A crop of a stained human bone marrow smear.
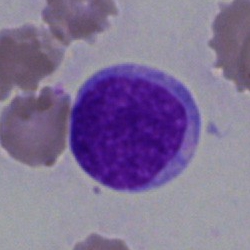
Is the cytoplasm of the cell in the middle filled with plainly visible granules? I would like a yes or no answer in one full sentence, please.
No, no granules can be seen in the cytoplasm of this cell.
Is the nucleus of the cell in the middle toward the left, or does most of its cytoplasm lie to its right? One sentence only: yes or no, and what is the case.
Yes, most of the cytoplasm lies to the right of the nucleus.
